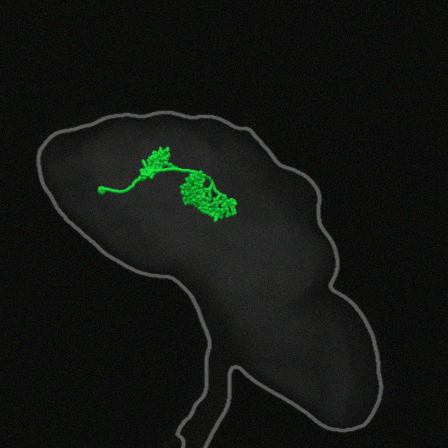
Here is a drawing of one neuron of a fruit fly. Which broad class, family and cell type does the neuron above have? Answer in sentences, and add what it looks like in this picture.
Its broad class is central-brain intrinsic neuron. The family is hemilineage DL1_dorsal. It is of cell type FB6D. It is in the brain and does not reach the nerve cord. The cell body can be seen on the left of the picture.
